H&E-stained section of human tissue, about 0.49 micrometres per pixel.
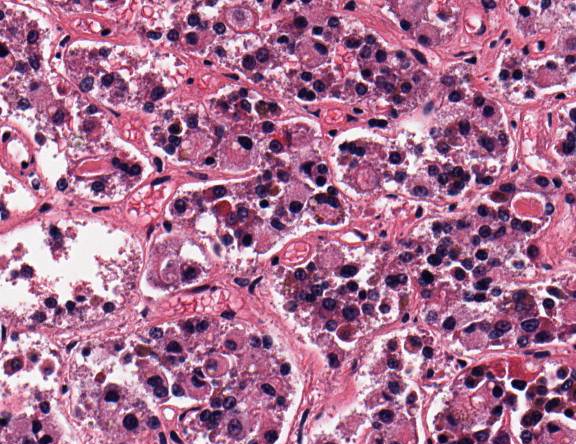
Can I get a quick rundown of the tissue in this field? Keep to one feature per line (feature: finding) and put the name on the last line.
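Arrangement: rounded nests everywhere, parted by thin pink fibrous septa
Nuclei: round, mixed sizes, small dark ones up to larger paler ones with visible nucleoli
Vessels: thin-walled capillaries with red blood cells in the septa, e.g. centre and centre-left
Cohesion: cells loosely held, gaps between many
Name: pituitary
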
